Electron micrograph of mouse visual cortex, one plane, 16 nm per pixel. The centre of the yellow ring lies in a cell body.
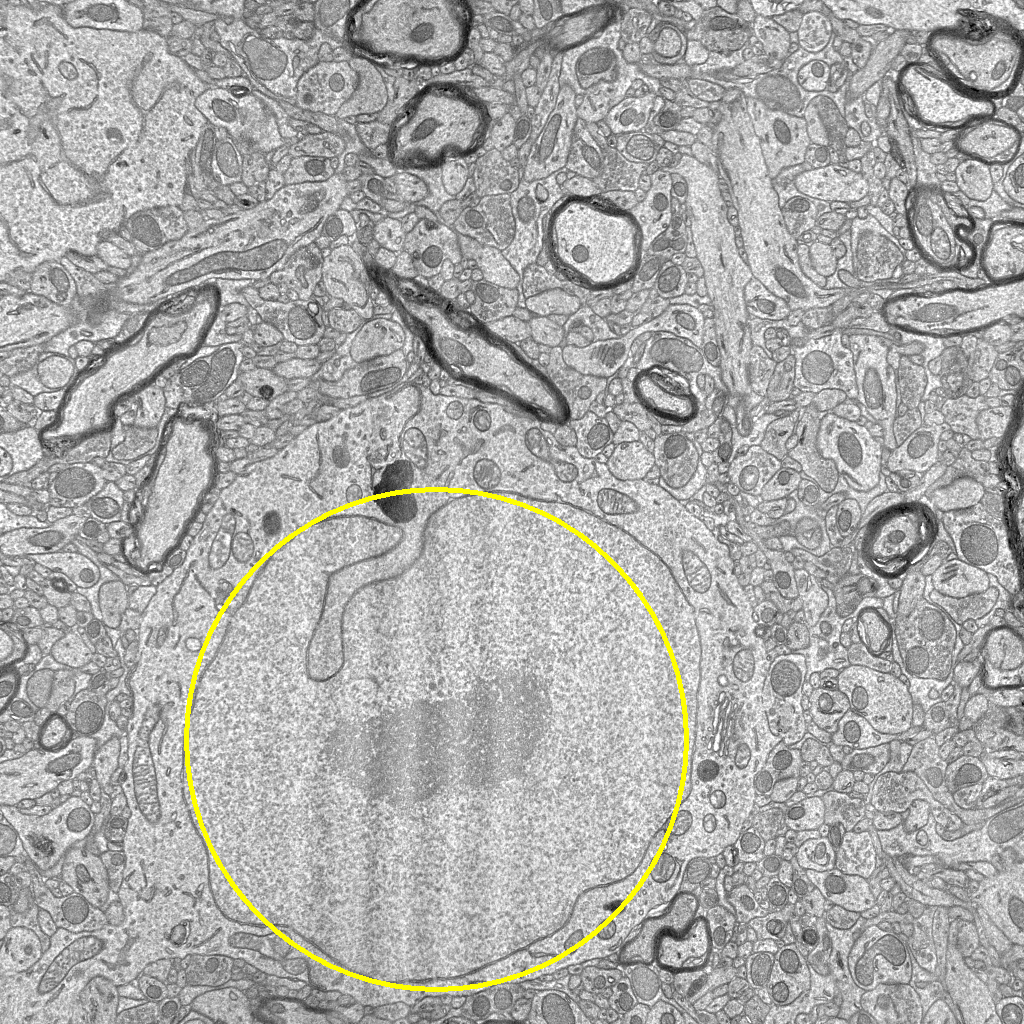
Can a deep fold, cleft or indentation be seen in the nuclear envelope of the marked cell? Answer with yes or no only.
Yes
